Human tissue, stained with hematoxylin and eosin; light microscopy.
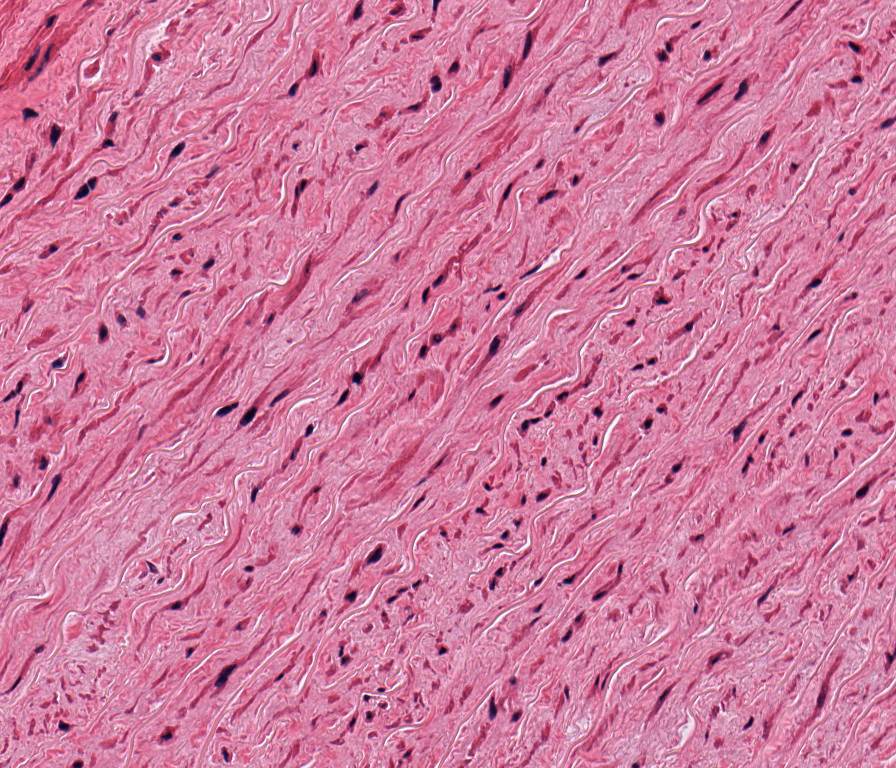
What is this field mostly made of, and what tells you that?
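Shown here, chiefly, is the tunica media of an artery. Wavy fibres run in parallel across the whole field from lower left to upper right, with small, dark, elongated nuclei aligned along them and pink tissue throughout between the nuclei.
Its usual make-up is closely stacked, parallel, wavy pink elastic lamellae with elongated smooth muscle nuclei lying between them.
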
